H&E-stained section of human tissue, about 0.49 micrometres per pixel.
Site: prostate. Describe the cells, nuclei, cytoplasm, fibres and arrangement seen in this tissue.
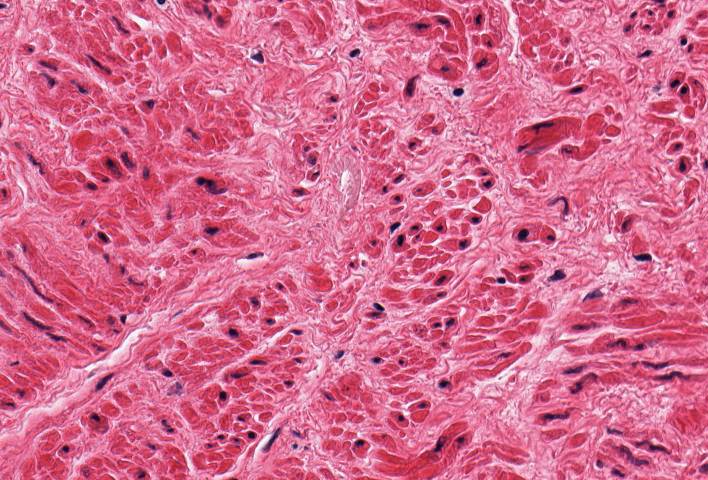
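Small bundles of muscle fibres running in many directions; neighbouring groups cut lengthwise, obliquely and crosswise. Cytoplasm deep red with eosin. Crosswise-cut fibres: single dark nucleus, central in the cell. Small thin-walled vessel with slit-like lumen near field centre.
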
